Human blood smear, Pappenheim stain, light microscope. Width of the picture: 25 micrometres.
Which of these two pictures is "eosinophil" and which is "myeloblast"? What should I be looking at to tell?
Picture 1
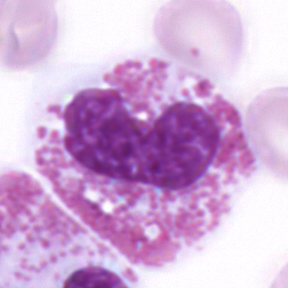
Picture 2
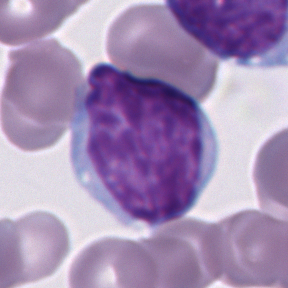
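Picture 2 holds the myeloblast, picture 1 the eosinophil. The eosinophil's cytoplasm is packed with coarse, round orange-pink granules, all of similar size, with only a few small clear spaces among them.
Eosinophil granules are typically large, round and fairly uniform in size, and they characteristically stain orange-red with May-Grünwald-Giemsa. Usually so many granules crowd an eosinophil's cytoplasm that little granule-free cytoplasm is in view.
The myeloblast, by contrast, shows no granules, and its cytoplasm is pale blue.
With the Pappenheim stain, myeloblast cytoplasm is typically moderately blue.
The eosinophil's nucleus has two lobes with dense, dark purple chromatin, whereas the myeloblast's nucleus is oval, with an irregular, slightly notched edge at its upper left. The myeloblast measures about 15 by 12 micrometres, and its nucleus, about 15 by 10 micrometres, fills about 80% of the cell's area.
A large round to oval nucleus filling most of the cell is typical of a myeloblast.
The eosinophil's outline is indistinct, with granules scattered loosely at its edge, while red cells press against the myeloblast's upper and lower edges.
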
